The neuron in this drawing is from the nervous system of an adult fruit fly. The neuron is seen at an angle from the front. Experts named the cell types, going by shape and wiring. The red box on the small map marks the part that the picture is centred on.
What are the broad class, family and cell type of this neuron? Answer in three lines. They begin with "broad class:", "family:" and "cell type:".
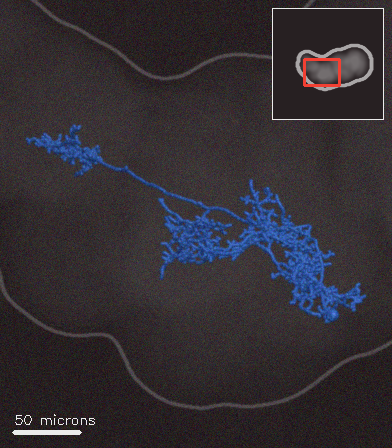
broad class: nerve-cord intrinsic neuron
family: hemilineage 07B
cell type: IN07B020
